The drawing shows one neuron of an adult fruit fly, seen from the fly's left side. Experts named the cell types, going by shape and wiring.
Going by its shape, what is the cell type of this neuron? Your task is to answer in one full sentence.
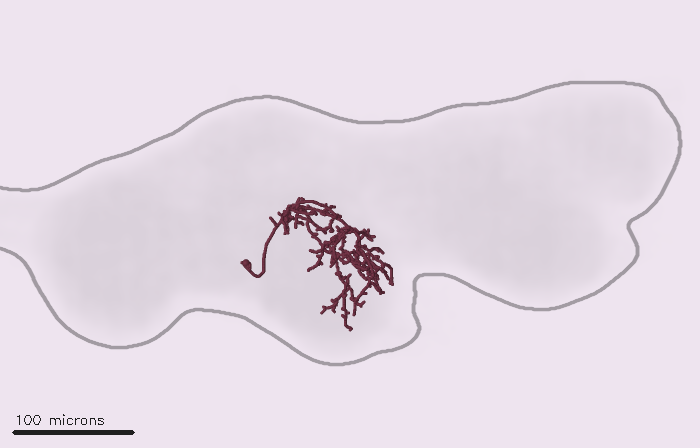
Within the cell type IN08A026 sits this neuron.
